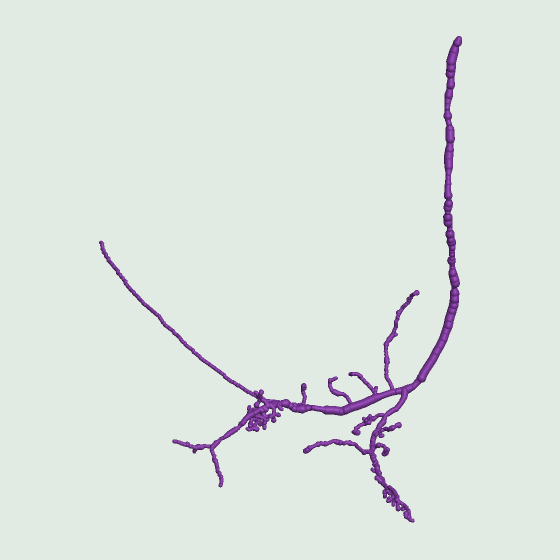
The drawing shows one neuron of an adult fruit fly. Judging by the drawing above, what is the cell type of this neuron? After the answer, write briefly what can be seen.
The cell type is SNta10. Its broad class is sensory neuron entering the nerve cord. In this view it is taller than it is wide.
